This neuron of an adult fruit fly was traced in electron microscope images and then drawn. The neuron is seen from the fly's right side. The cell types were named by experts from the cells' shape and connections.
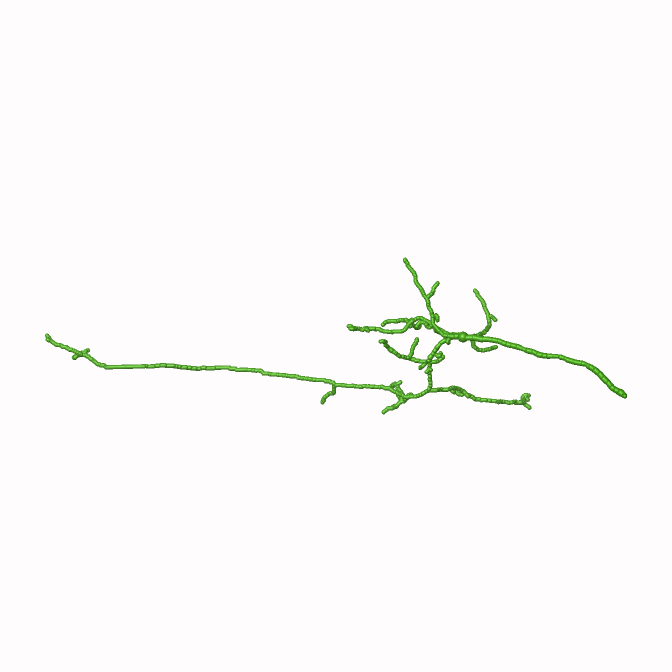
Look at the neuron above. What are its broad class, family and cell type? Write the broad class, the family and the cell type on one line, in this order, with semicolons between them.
sensory neuron entering the nerve cord; class mechanosensory proprioceptive; SNpp06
